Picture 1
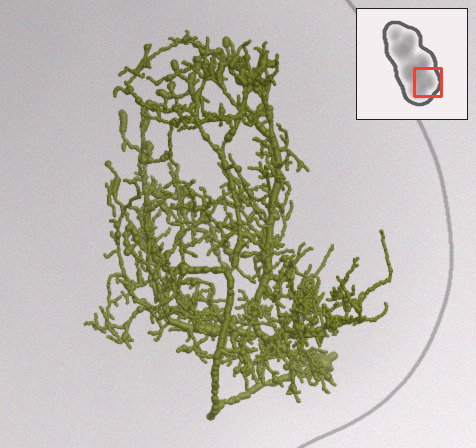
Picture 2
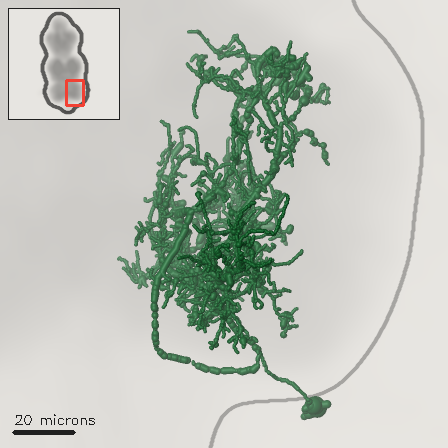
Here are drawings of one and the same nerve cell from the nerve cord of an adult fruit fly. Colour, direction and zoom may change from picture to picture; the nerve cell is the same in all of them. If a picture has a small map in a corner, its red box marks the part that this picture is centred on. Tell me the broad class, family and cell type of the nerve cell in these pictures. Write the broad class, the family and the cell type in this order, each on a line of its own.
nerve-cord intrinsic neuron
hemilineage 09A
IN09A010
